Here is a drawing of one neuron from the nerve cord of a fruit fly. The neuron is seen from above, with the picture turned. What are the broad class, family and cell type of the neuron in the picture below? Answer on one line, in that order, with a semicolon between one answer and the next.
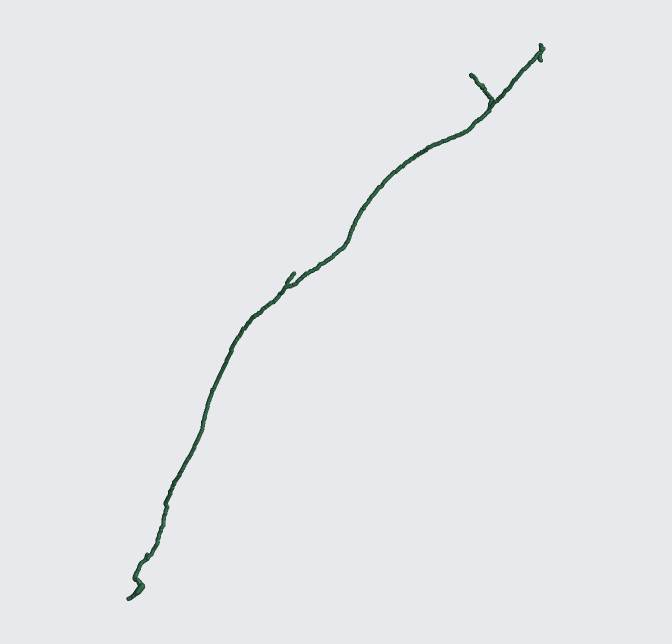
sensory neuron entering the nerve cord; class mechanosensory proprioceptive; SNpp42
